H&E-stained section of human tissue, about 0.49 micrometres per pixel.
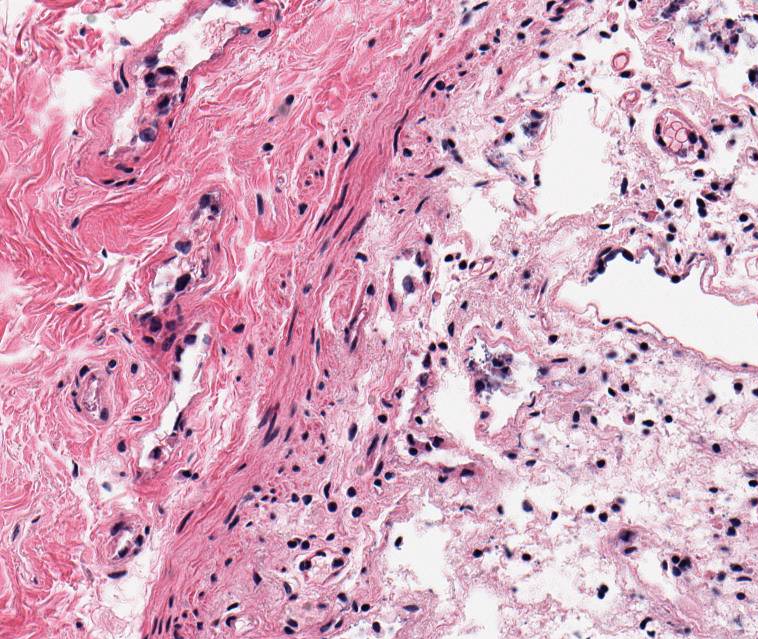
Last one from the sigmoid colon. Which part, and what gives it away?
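Loose connective tissue, I'd say, is the pale, loosely textured stroma filling the right part of the field. Its small, round-to-oval dark nuclei are scattered without any orderly arrangement.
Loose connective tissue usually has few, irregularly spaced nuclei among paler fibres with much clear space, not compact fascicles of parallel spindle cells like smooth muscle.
To its left, by contrast, lies dense deep-pink collagen in thick wavy bundles, and nowhere do I see epithelium.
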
